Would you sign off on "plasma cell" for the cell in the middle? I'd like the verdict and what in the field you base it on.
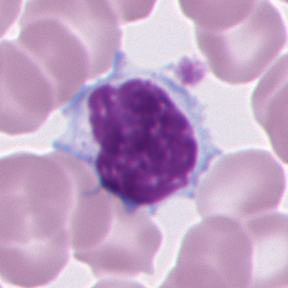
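The cytoplasm is pale blue, and its rim is wider on the left side of the nucleus than on the right. The chromatin is coarse and clumped. No distinct granules can be seen in the cytoplasm. A small purple platelet lies just beyond the cell's upper right edge.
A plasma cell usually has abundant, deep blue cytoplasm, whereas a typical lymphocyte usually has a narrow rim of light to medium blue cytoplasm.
The pale blue cytoplasm here therefore sides with the lymphocyte and against the plasma cell.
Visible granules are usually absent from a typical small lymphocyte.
The granule-free cytoplasm agrees with that. This cell is a typical lymphocyte, not a plasma cell.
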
